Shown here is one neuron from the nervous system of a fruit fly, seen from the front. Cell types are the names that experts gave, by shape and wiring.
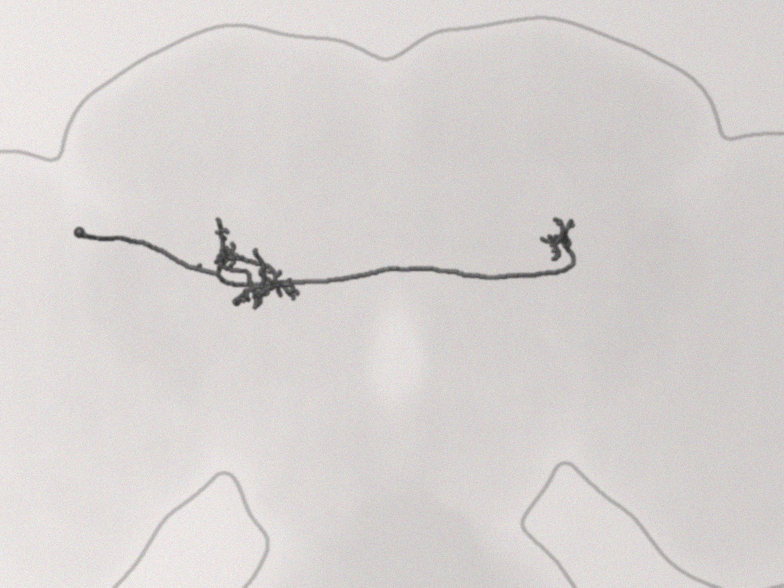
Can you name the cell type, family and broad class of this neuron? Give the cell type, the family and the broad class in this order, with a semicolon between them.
CB2514; hemilineage VLPl2_posterior; central-brain intrinsic neuron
